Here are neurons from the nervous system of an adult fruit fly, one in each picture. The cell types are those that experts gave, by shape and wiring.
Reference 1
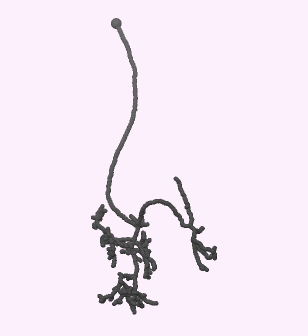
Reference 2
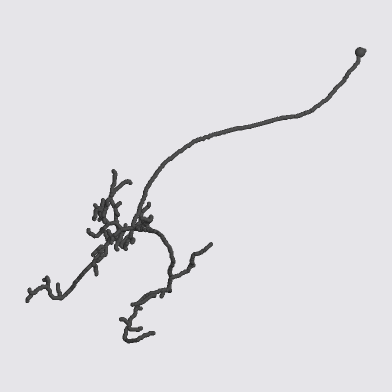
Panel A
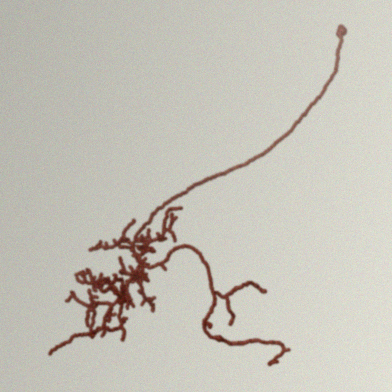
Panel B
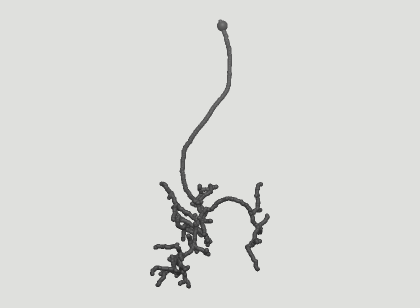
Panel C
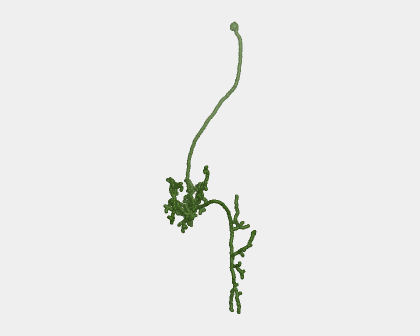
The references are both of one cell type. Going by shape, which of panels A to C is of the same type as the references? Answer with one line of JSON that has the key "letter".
{"letter": "B"}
